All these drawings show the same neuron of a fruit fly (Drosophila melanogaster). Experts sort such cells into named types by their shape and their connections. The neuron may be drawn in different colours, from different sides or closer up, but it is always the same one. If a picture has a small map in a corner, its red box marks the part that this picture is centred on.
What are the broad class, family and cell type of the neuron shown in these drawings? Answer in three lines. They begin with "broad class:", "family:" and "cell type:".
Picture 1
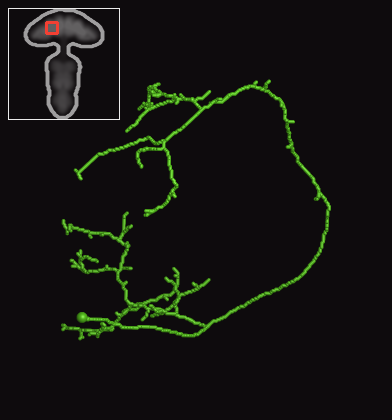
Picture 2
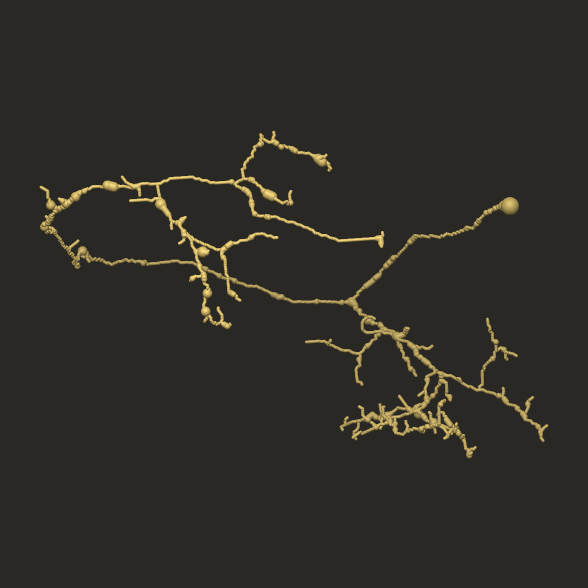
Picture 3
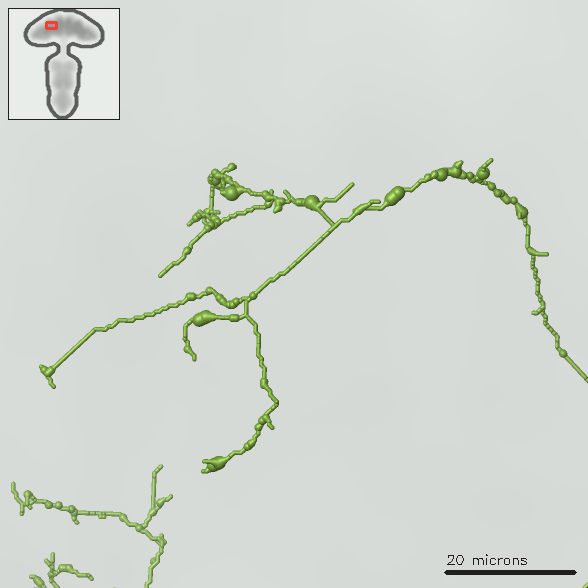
broad class: central-brain intrinsic neuron
family: hemilineage DL1_dorsal
cell type: LHPV5b2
